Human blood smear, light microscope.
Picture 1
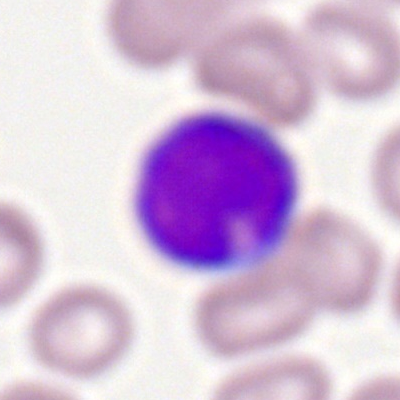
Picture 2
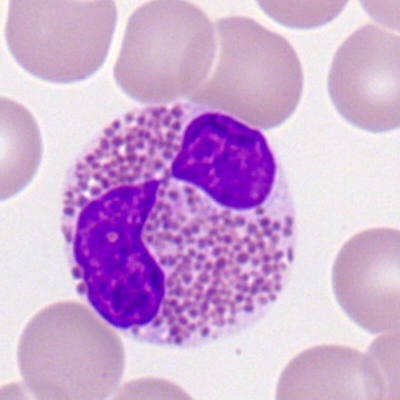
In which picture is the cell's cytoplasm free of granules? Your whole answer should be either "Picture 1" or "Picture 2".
Picture 1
